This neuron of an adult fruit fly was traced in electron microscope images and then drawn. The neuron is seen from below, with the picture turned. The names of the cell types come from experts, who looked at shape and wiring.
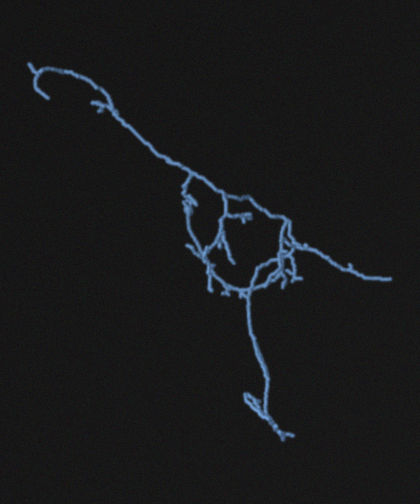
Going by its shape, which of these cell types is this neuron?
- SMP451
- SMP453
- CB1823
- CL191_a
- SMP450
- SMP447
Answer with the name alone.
CB1823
